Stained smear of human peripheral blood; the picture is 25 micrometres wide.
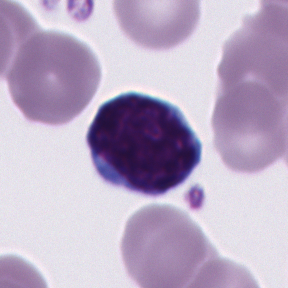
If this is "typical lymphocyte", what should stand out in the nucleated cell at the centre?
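Take the size first: this cell measures about 10 by 9 micrometres.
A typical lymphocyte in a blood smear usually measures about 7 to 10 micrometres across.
Both figures fall within that range, which fits the name. The nucleus fills almost the whole cell, leaving very little cytoplasm: a thin crescent of pale blue at the lower left.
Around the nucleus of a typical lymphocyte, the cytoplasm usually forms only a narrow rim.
That crescent agrees with it. The chromatin is dense and stains dark purple.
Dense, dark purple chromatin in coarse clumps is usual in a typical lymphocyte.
The density and colour here match that. The outline, for its part, is smooth and roughly oval.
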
